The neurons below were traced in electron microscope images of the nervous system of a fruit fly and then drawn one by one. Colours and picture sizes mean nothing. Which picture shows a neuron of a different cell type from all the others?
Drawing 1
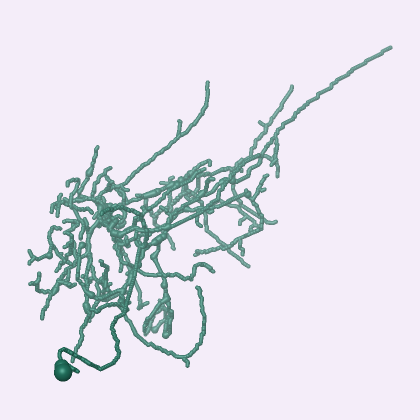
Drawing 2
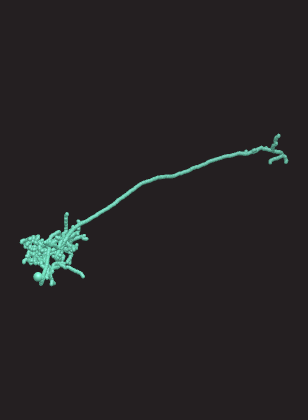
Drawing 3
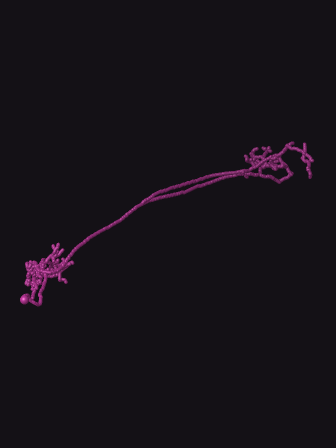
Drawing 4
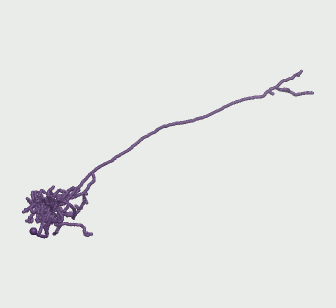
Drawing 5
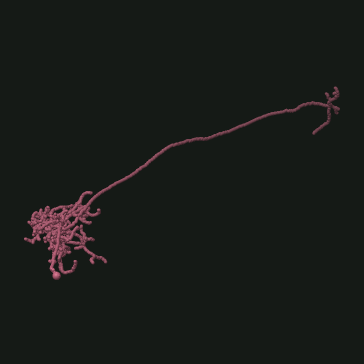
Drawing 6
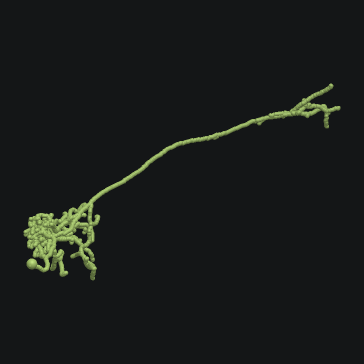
Drawing 3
